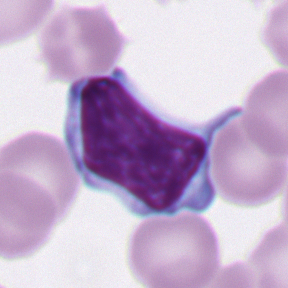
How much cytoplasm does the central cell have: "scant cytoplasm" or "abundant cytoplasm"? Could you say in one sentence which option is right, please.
Most of the cell is filled by the nucleus.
